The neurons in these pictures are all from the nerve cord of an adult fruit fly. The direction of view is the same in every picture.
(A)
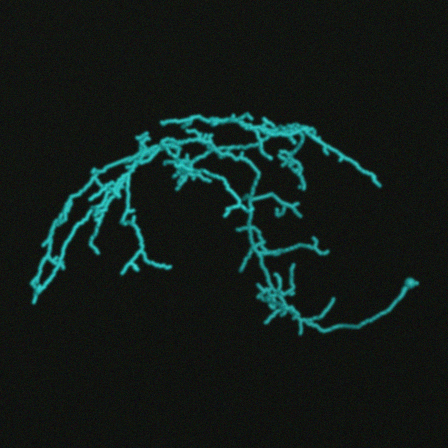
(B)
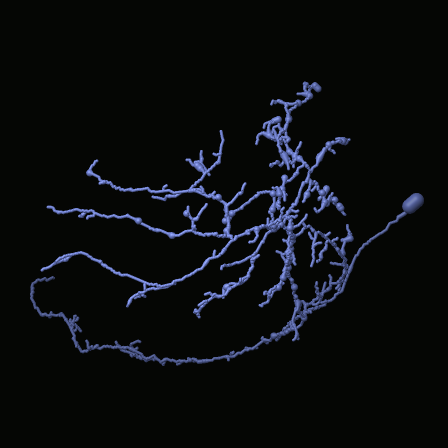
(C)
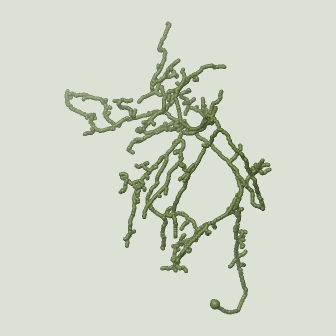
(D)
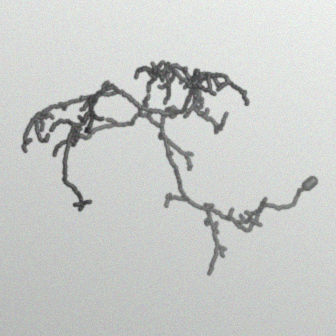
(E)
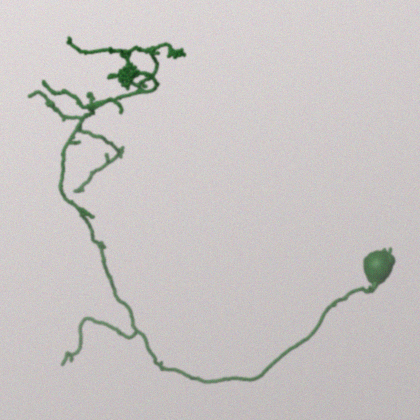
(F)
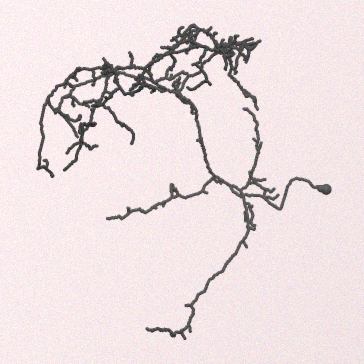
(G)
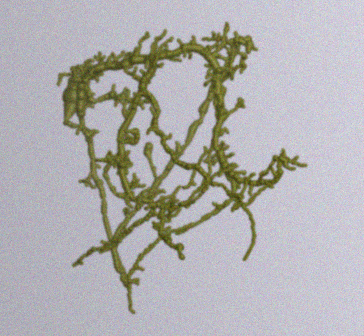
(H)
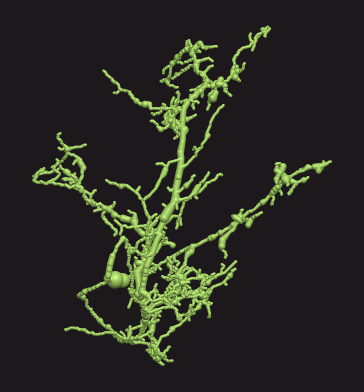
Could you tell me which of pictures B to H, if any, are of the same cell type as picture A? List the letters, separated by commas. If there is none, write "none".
B, D, E, F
